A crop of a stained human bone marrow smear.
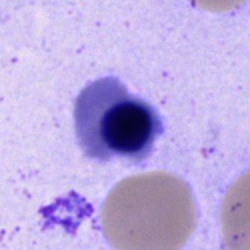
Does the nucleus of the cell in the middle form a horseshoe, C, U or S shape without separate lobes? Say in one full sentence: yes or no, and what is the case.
No, it is a compact round or oval mass that the nucleus forms.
